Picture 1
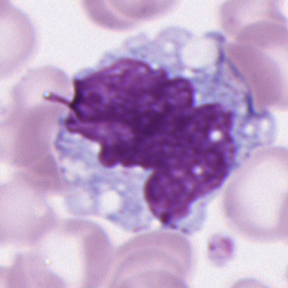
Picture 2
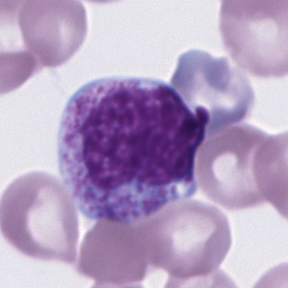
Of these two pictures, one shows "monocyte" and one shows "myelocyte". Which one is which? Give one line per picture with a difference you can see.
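Picture 1 is a monocyte. No distinct granules are seen in the cytoplasm.
Picture 2 is a myelocyte. The cytoplasm holds many purple granules.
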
